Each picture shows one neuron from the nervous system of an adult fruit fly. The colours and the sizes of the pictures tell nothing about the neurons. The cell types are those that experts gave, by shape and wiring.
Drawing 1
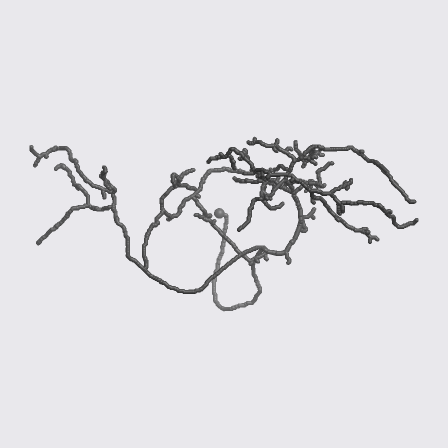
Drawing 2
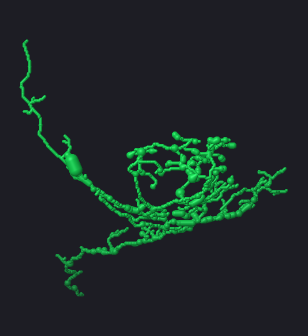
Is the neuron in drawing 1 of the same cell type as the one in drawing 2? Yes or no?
no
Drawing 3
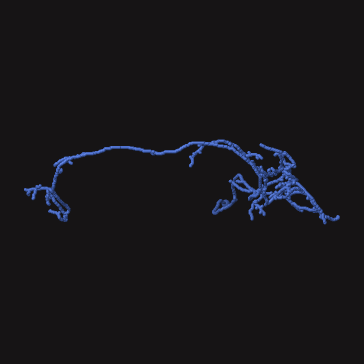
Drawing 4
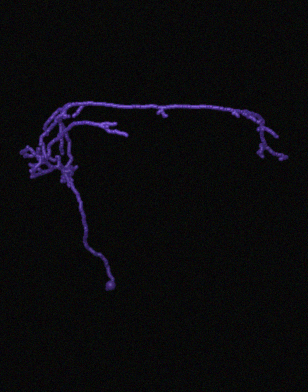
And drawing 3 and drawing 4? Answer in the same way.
yes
